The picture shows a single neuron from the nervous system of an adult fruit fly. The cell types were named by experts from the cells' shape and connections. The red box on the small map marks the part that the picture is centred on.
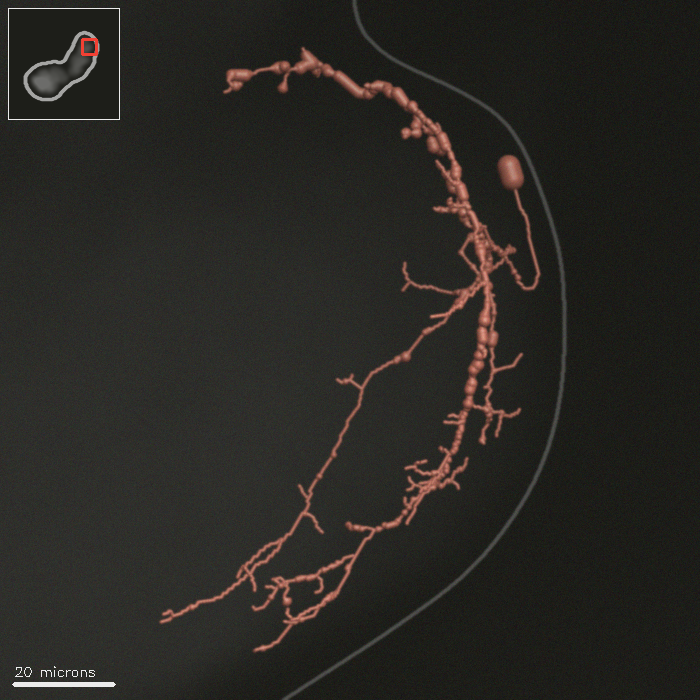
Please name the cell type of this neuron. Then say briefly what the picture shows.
Its cell type is IN13A067. This is a nerve-cord intrinsic neuron. Its cell body lies at the upper right of the picture. From top to bottom in the picture it spans about 120 microns. The picture shows dozens of branch ends.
